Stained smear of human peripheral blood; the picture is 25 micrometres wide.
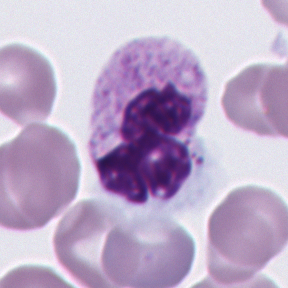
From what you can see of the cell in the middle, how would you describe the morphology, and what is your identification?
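The cell's upper outline is smoothly rounded, and its nucleus sits in the lower half. Fine pinkish-purple granules fill the cytoplasm. To the lower right of the nucleus lies a pale bluish area with few granules. This is a segmented neutrophil.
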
